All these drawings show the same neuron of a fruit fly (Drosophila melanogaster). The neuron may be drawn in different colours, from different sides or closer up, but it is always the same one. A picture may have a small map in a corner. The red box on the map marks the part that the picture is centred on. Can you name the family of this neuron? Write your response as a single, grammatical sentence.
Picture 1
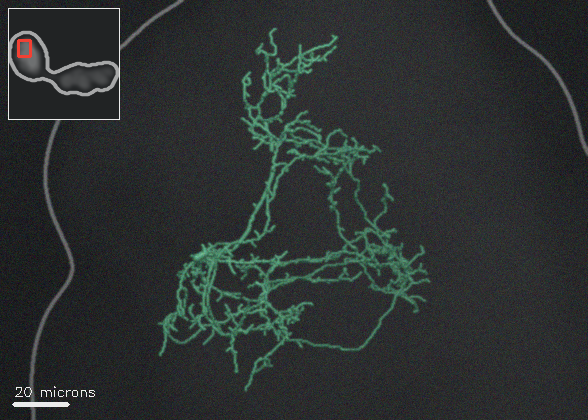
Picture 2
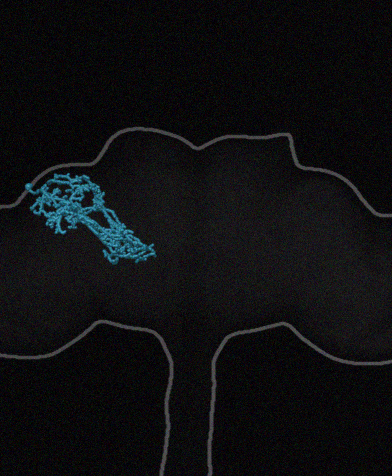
Among the members of family hemilineage VLPl2_medial is this neuron.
